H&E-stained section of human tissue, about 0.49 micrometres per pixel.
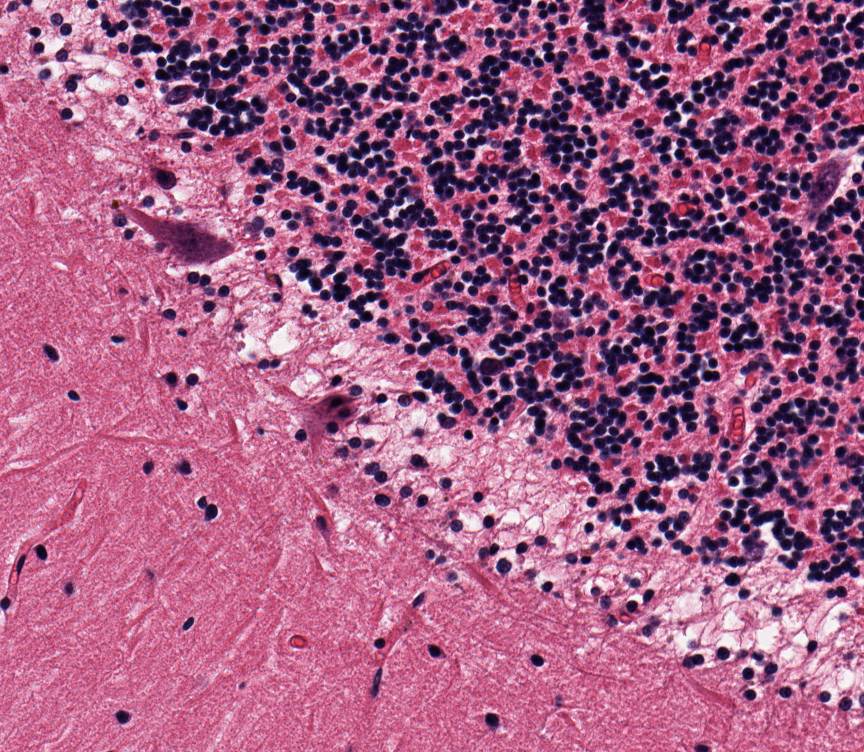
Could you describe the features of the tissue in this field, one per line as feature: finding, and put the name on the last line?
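Layout: diagonal border, dense dark nuclei upper right, pale pink zone lower left
Upper right: closely packed small round dark blue-purple nuclei, scant cytoplasm
Lower left: finely fibrillar pink background, scattered small nuclei
Vessels: thin-walled capillaries with red blood cells in the dense zone
Name: cerebellum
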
